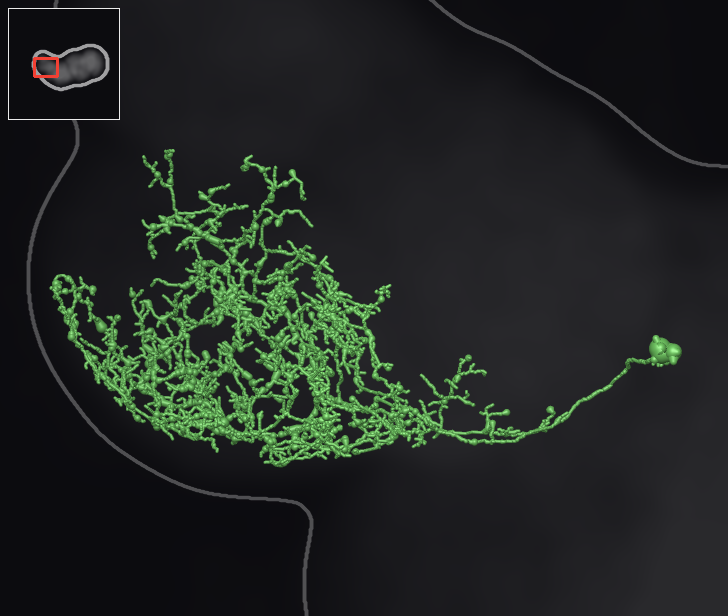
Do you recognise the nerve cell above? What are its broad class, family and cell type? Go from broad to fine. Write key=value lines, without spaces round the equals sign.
broad_class=nerve-cord intrinsic neuron
family=hemilineage 09B
cell_type=IN09B005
